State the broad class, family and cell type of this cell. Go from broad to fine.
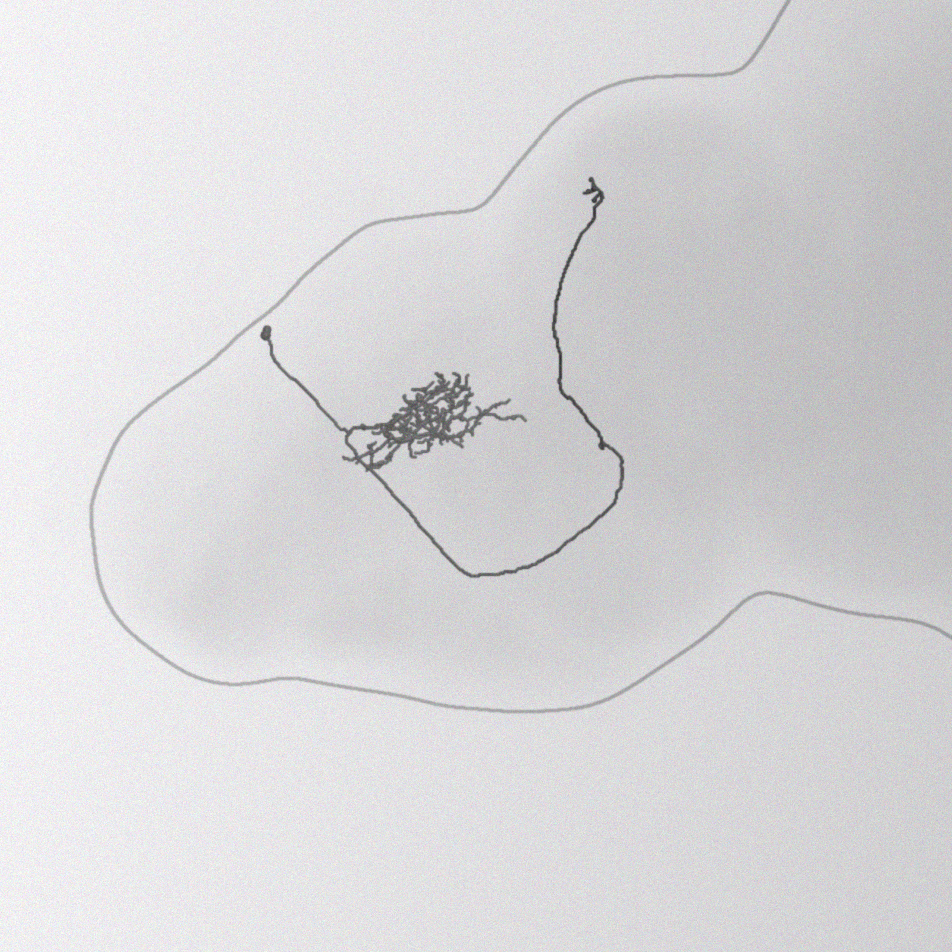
visual projection neuron; MeTu; MeTu1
